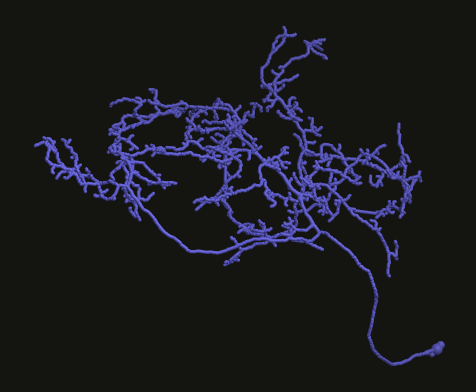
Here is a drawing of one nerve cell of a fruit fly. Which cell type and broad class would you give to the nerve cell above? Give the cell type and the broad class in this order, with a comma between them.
CB0633, central-brain intrinsic neuron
